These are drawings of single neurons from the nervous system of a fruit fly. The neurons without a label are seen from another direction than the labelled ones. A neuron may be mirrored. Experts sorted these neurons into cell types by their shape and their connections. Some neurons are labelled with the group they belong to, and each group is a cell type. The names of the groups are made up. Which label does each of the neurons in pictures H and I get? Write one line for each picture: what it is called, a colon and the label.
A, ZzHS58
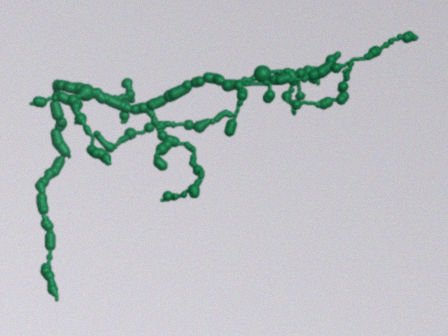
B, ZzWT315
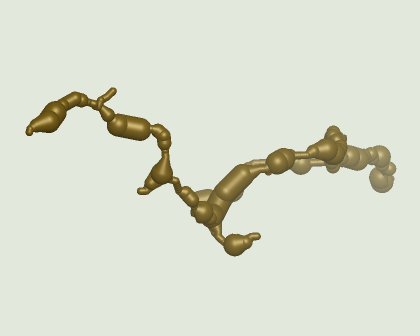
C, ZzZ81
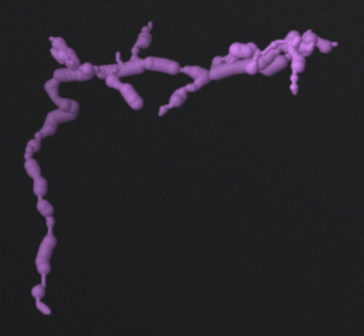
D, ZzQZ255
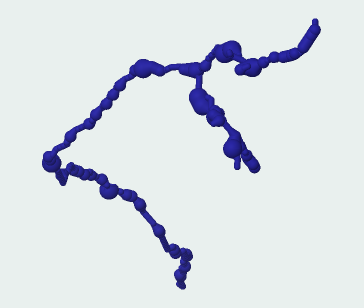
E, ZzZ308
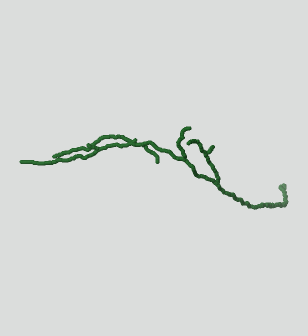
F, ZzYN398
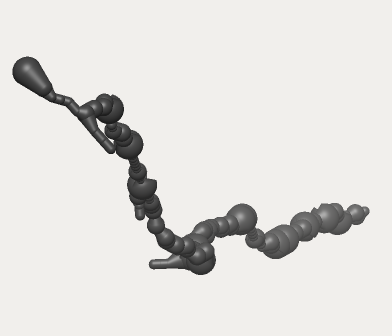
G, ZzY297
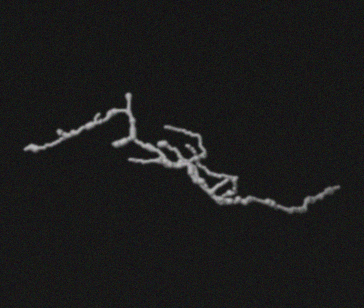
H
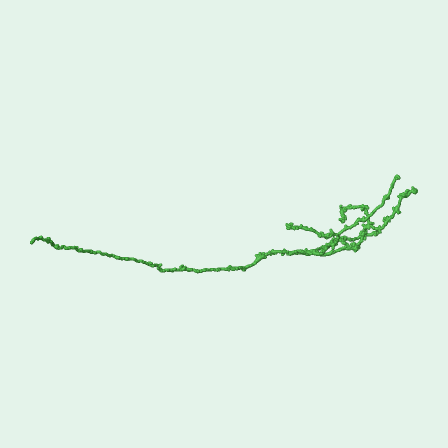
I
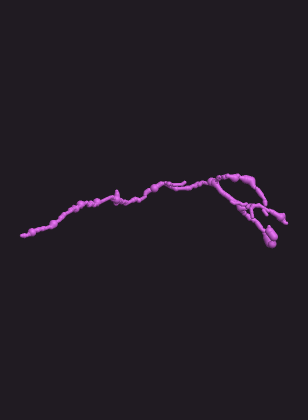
H: ZzY297
I: ZzQZ255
